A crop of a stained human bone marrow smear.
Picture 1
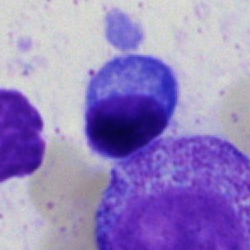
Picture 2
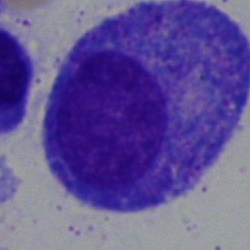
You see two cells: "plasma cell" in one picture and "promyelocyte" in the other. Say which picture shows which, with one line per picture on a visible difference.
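Picture 1: plasma cell. The cytoplasm shows no granules.
Picture 2: promyelocyte. Fine reddish-purple granules are scattered through the cytoplasm.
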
